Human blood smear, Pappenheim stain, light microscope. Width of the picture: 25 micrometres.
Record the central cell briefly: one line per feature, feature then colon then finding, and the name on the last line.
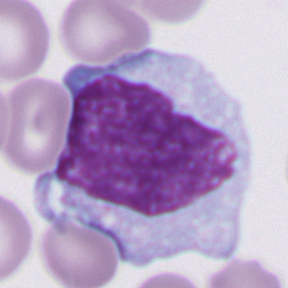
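Border: irregular, uneven bumps along the edge
Nucleolus: none seen
Nucleus: about 16 by 11 micrometres
Cytoplasm: abundant, pale grey-blue
Cytoplasm spread: widest on the right side and below the nucleus
Name: monocyte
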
